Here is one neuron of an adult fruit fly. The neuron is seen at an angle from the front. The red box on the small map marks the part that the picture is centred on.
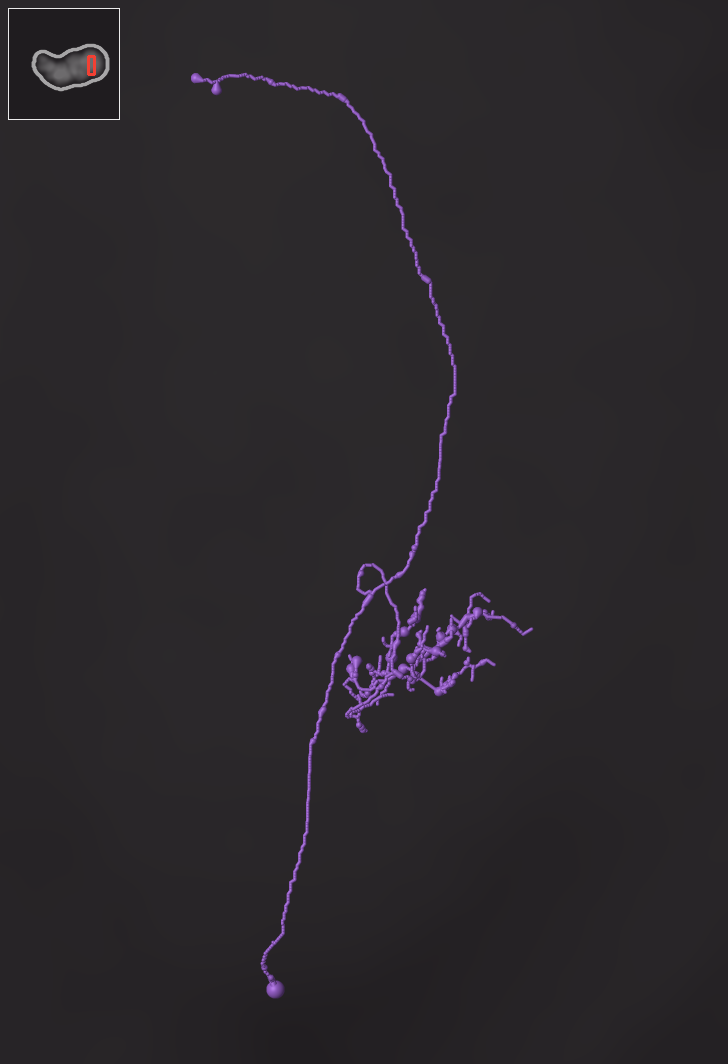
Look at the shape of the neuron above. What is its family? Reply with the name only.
LoVP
